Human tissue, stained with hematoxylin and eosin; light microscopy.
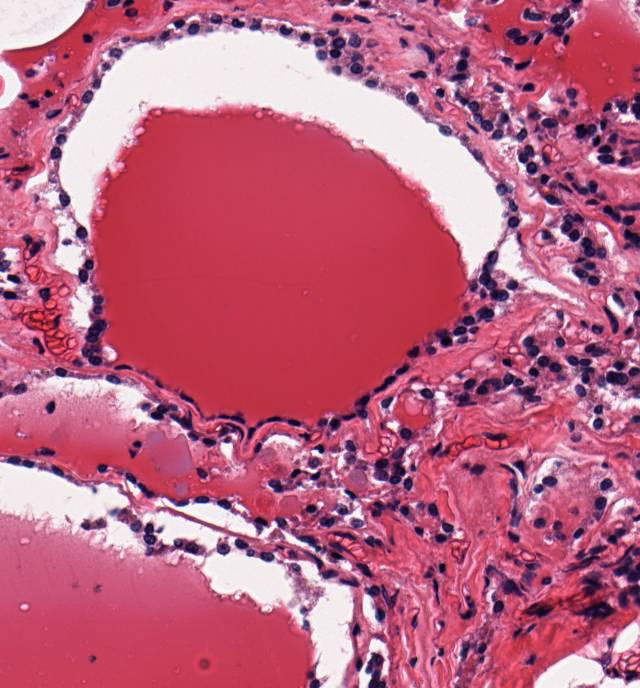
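Thyroid: two large rounded spaces, upper centre and lower left, are filled with homogeneous red-pink material. The upper space has a single layer of flattened lining cells with elongated dark nuclei. Small round dark nuclei dot the stroma, densest on the right. Small channels packed with red blood cells lie at the left edge beside the upper space.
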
